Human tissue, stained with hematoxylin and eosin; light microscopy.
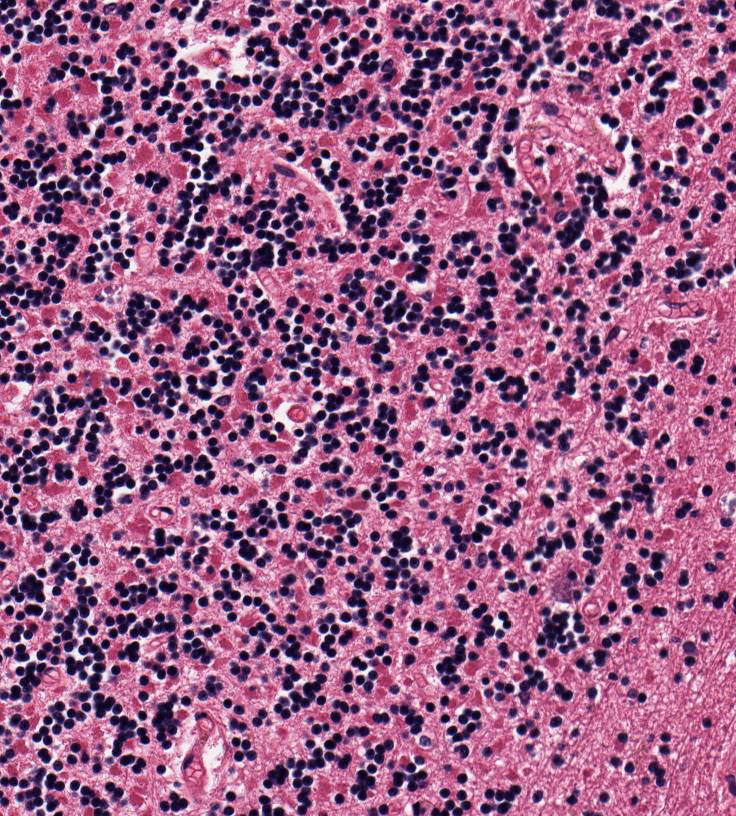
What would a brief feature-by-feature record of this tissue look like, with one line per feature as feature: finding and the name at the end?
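Nuclei: small, round, dark, densely crowded across left and centre
Nuclear detail: uniform, darkly stained, very scant visible cytoplasm
Right edge: nuclei thin out
Background there: finely fibrillary pink tissue
Vessels: small, thin-walled, scattered; one near centre, one lower left
Name: cerebellum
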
